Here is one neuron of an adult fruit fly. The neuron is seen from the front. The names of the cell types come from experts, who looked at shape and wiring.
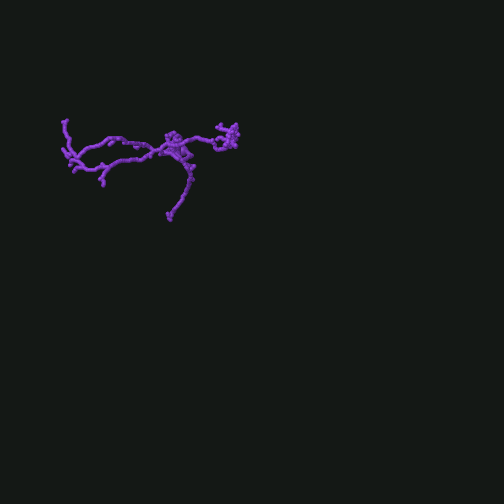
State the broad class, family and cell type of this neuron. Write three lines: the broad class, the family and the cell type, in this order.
central-brain intrinsic neuron
hemilineage DM6_dorso_lateral
SMP381_a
